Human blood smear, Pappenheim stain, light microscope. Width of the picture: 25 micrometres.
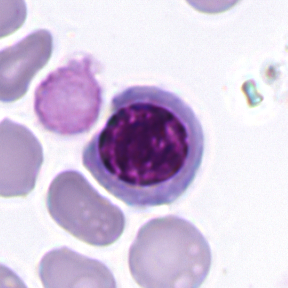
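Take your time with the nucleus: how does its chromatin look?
Dark purple and coarsely clumped.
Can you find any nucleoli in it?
No, none are visible.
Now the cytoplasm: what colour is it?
A pale bluish-lilac, with no visible granules.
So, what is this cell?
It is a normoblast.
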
